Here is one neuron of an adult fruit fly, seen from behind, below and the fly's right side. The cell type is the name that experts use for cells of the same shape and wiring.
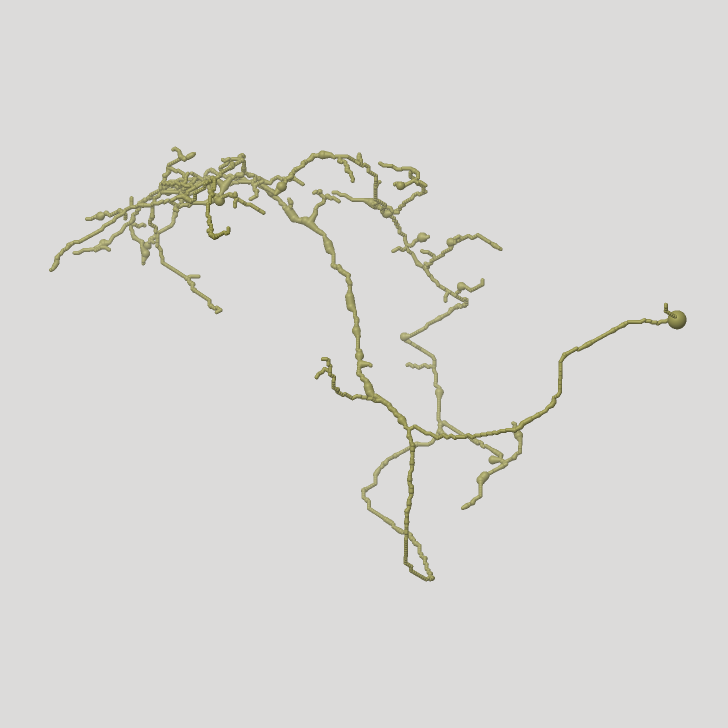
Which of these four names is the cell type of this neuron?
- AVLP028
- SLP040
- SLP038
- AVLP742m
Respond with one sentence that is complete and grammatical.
Within the cell type SLP040 sits this neuron.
